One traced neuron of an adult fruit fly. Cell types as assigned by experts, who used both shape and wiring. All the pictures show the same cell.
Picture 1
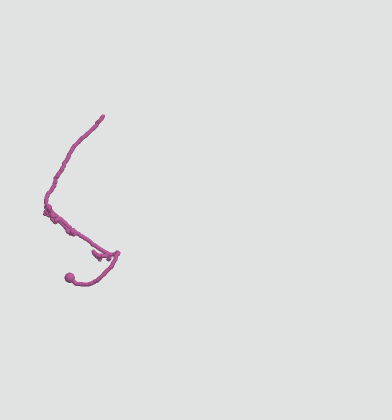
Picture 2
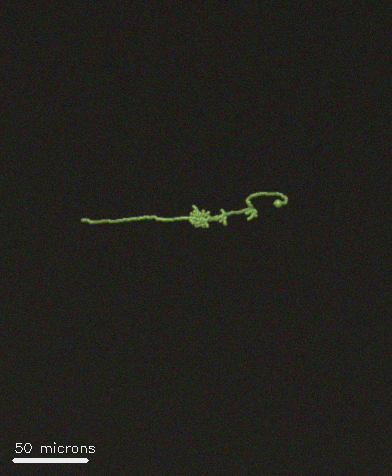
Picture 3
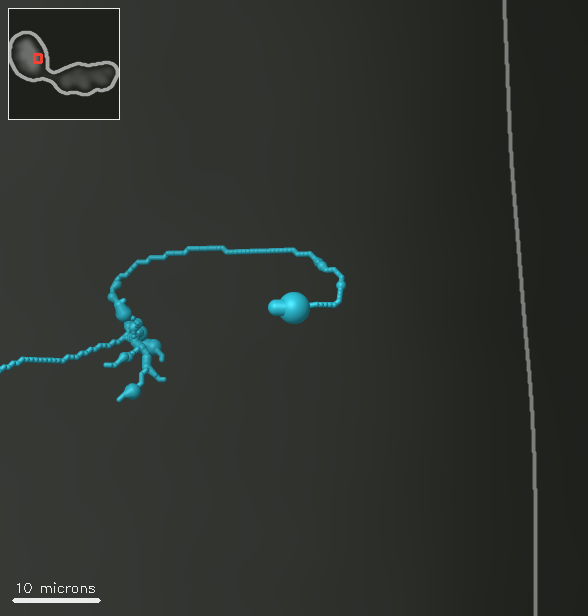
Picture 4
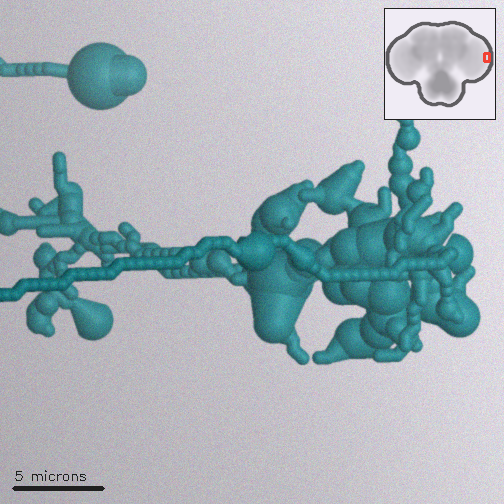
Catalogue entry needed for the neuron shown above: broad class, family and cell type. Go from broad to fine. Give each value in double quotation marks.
"optic-lobe intrinsic neuron", "C", "C3"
